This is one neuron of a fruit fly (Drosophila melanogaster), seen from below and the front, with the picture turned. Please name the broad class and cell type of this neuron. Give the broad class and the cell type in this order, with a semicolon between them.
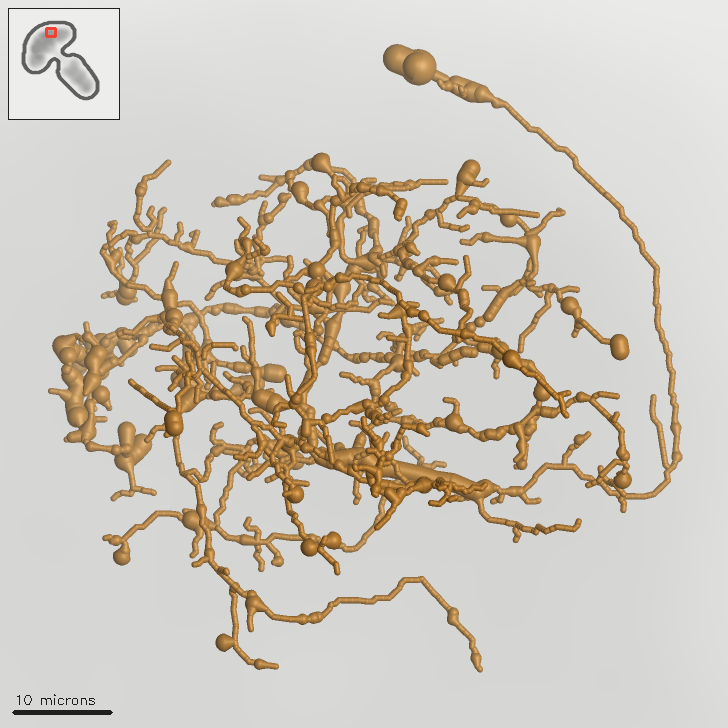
central-brain intrinsic neuron; CB1903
